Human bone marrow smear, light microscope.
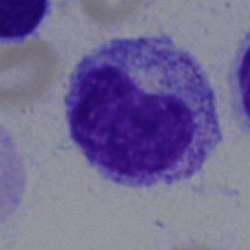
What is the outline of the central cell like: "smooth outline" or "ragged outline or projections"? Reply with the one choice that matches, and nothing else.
Ragged outline or projections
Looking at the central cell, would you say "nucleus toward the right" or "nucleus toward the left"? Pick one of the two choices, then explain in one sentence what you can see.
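Nucleus toward the left. The nucleus lies off-centre, towards the lower left of the cell.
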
